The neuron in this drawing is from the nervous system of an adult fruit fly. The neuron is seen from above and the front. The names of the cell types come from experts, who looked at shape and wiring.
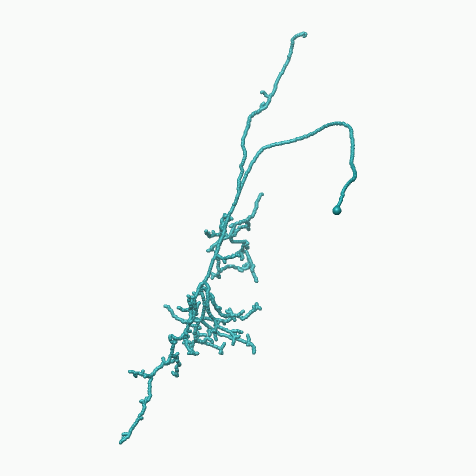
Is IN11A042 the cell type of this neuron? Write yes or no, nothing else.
yes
